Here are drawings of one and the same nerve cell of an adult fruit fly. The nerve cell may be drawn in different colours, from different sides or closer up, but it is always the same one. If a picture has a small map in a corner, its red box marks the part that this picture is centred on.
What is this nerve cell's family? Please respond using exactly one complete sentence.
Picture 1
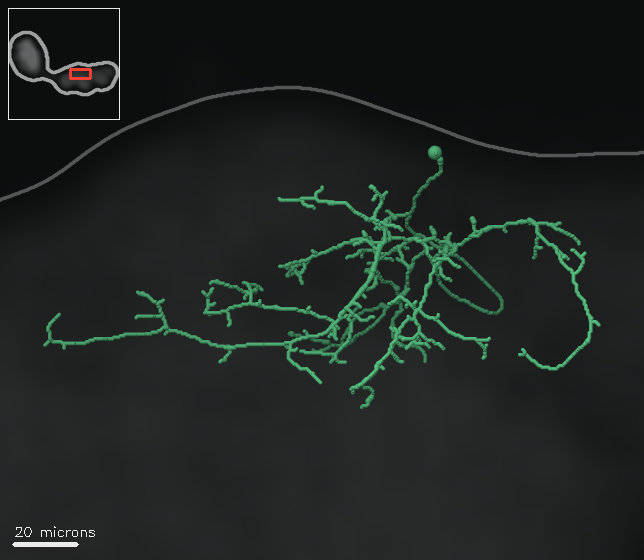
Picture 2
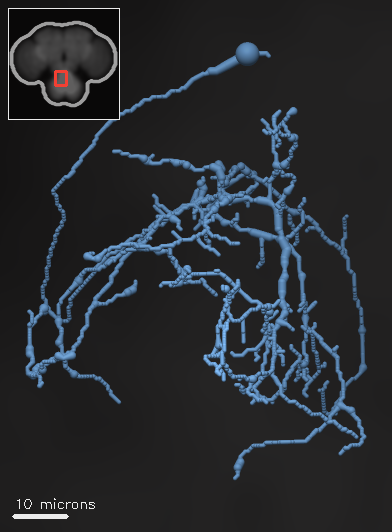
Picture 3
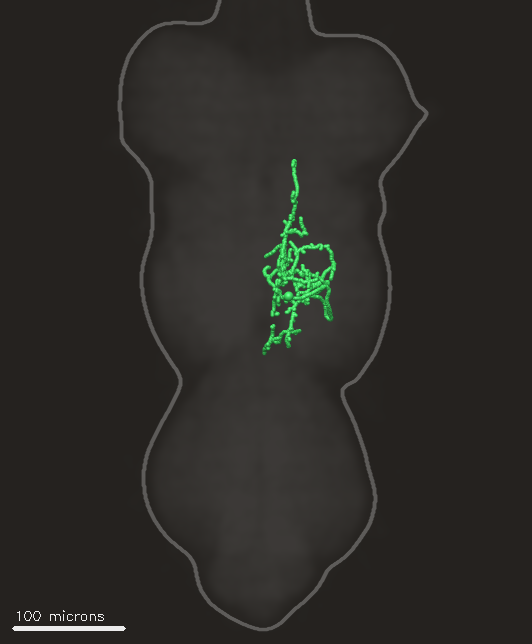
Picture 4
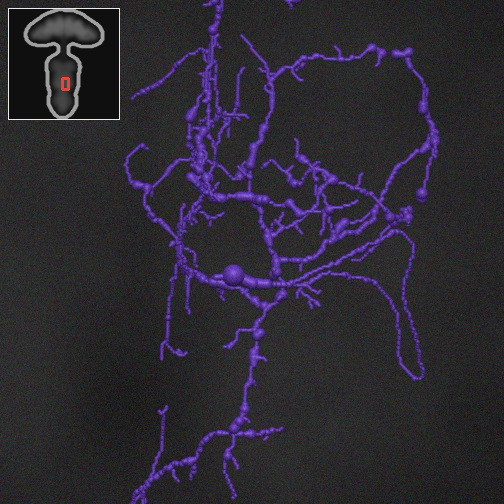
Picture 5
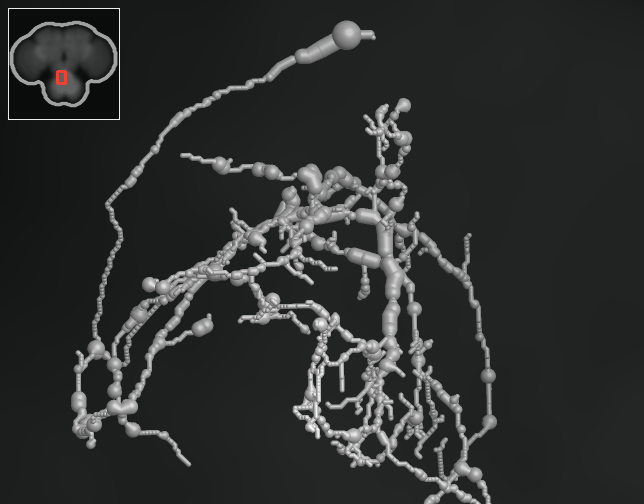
The family to which the nerve cell belongs is hemilineage 11B.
